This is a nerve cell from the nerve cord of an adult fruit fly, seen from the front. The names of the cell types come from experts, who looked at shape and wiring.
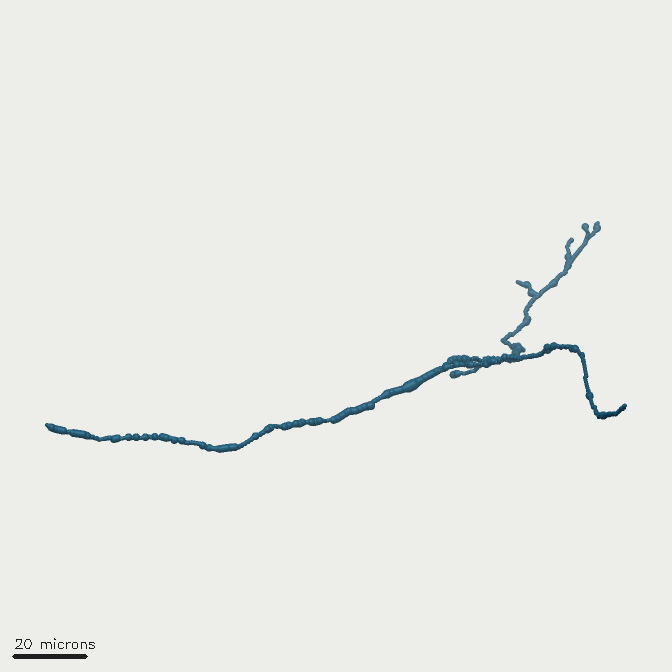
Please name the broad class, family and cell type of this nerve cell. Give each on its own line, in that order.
sensory neuron entering the nerve cord
class mechanosensory proprioceptive
SNpp11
